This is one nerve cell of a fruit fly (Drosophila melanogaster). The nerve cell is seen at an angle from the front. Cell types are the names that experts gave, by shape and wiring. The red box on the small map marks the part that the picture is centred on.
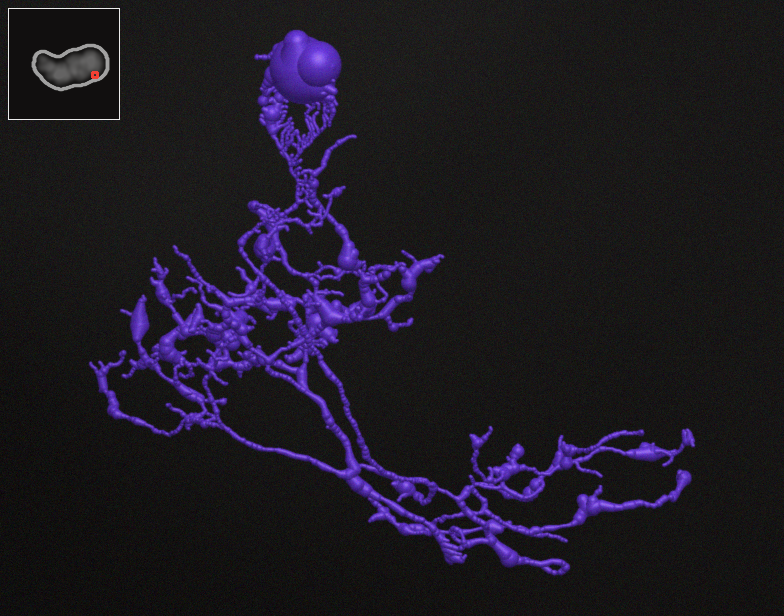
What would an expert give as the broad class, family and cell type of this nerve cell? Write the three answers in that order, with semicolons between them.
optic-lobe intrinsic neuron; Dm; Dm10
